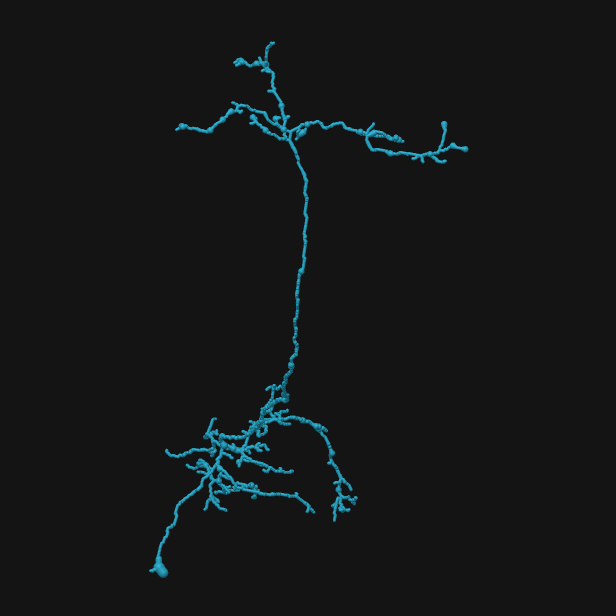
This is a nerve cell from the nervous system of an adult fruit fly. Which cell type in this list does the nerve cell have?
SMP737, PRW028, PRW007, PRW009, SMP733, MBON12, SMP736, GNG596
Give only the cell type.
PRW007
